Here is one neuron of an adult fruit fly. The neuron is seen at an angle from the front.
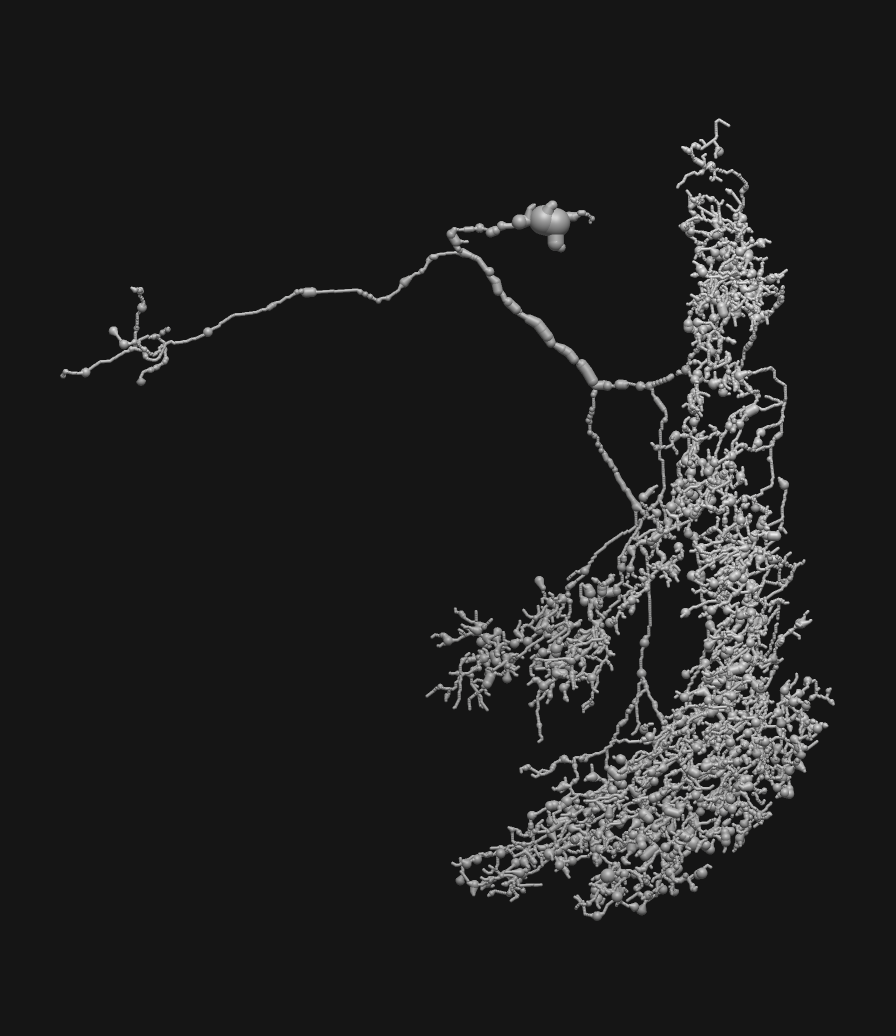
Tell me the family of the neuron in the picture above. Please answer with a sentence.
The family is LPT.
